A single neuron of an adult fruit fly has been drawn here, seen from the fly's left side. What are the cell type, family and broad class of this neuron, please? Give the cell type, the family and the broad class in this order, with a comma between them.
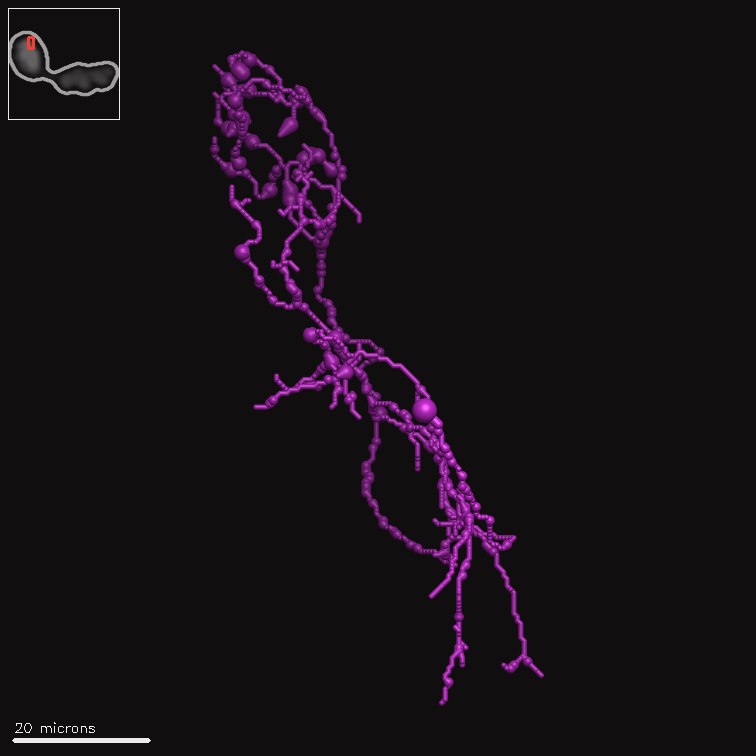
CB3081, hemilineage LHp2, central-brain intrinsic neuron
